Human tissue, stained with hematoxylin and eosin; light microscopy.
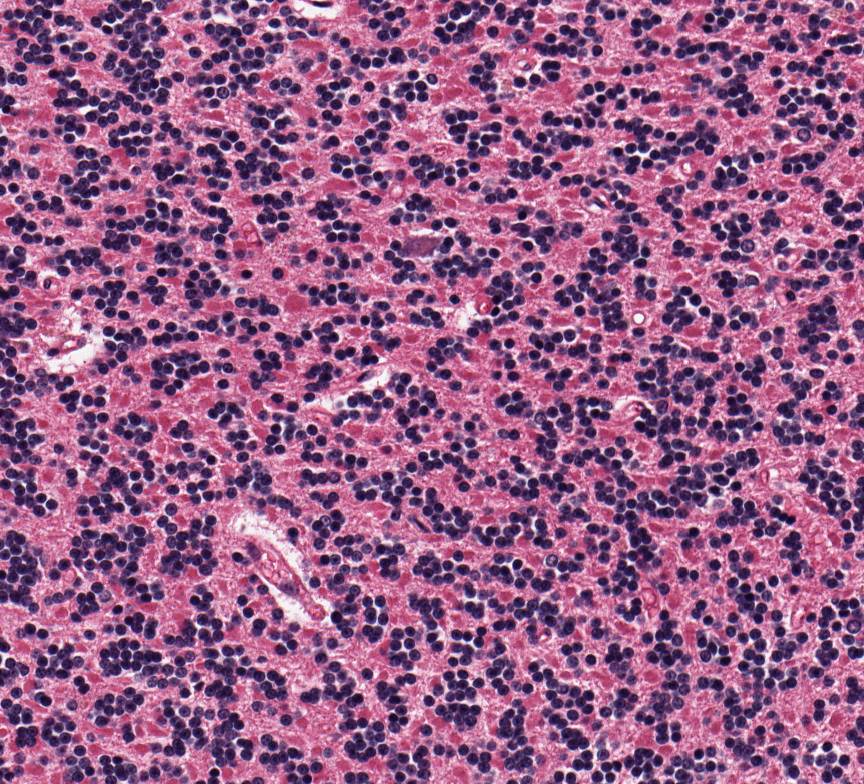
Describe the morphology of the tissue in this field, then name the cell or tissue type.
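First the nuclei: small, round, uniform, deeply dark purple, with almost no visible cytoplasm. They sit in irregular clusters, parted by small pink islands free of nuclei. Between the clusters, the material is pink and finely fibrillary. A few small thin-walled vessels run through, the most obvious lying obliquely in the lower left quarter. So this is cerebellum.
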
